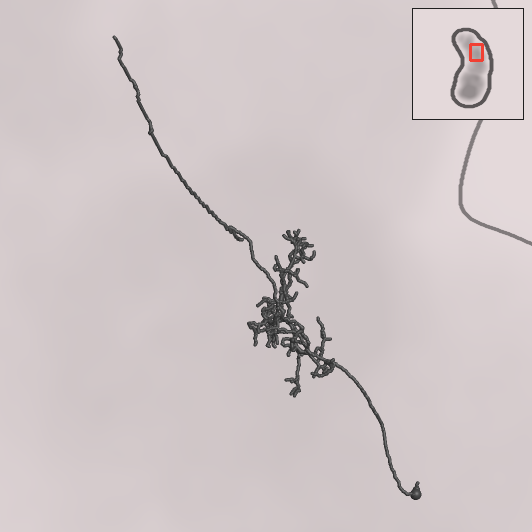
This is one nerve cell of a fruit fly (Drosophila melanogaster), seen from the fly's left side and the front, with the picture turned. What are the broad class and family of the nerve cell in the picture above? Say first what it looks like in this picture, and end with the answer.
Its cell body lies at the lower right of the picture. The picture shows dozens of branch ends. It is a nerve-cord intrinsic neuron. The family is hemilineage 10B.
